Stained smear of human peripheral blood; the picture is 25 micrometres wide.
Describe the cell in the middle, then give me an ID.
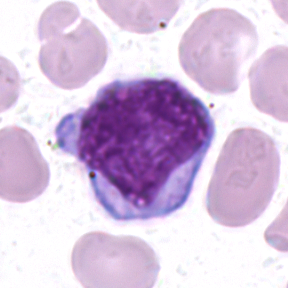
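The cell has an angular outline rather than a smoothly round one. A small, rounded, pale blue bulge projects from its left edge. Its chromatin is coarse and clumped into dark purple patches. No vacuoles are seen in the cytoplasm. The cell is a plasma cell.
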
